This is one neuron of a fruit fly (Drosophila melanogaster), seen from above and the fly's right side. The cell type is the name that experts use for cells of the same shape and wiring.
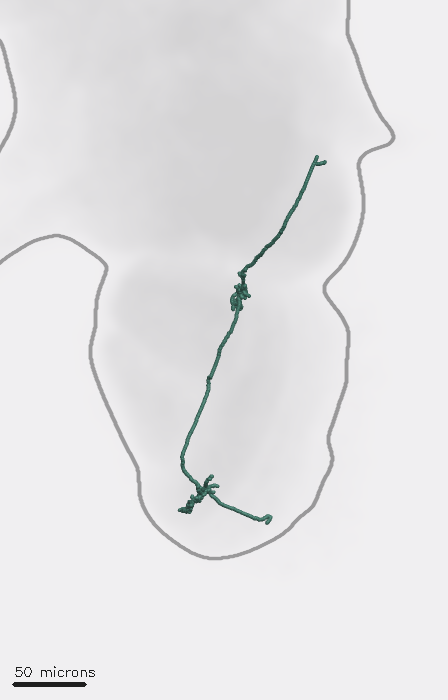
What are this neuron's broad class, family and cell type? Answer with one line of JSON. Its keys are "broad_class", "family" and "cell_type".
{"broad_class": "visual projection neuron", "family": "MeTu", "cell_type": "MeTu4c"}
